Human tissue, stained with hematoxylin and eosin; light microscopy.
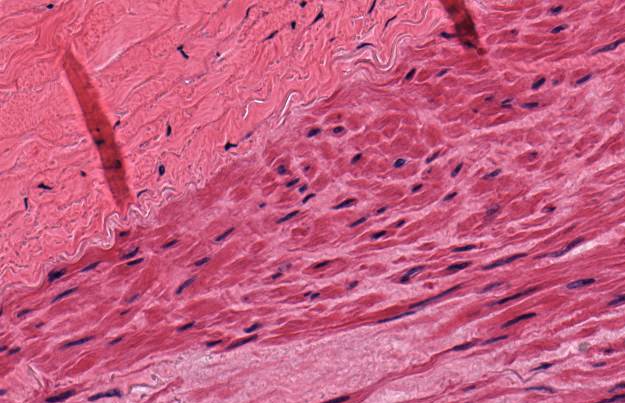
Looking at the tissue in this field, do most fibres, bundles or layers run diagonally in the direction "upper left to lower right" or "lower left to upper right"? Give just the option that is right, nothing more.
Lower left to upper right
